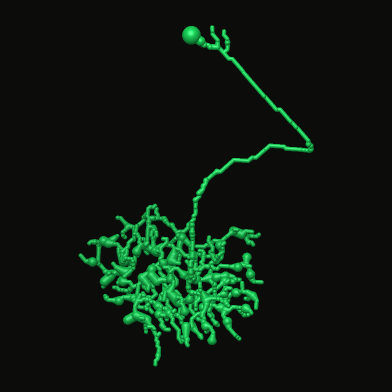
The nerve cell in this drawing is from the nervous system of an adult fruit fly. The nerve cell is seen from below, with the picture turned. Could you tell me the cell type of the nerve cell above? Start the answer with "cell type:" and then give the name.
cell type: Dm12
